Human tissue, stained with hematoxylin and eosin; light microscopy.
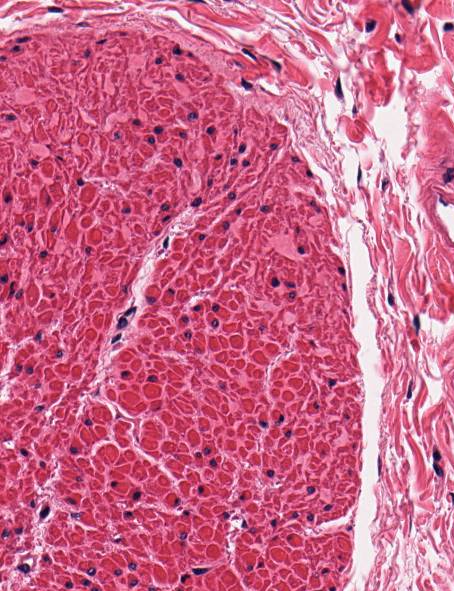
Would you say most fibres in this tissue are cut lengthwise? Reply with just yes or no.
No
